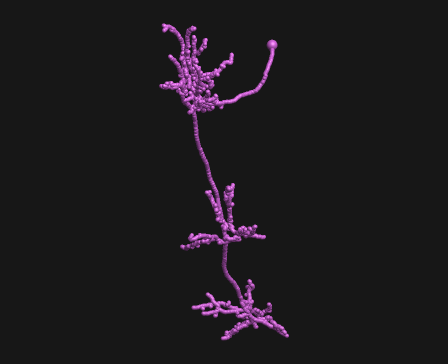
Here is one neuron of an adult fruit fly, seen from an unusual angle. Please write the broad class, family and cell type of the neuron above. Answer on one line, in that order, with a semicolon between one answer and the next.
nerve-cord intrinsic neuron; hemilineage 09B; IN09B018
